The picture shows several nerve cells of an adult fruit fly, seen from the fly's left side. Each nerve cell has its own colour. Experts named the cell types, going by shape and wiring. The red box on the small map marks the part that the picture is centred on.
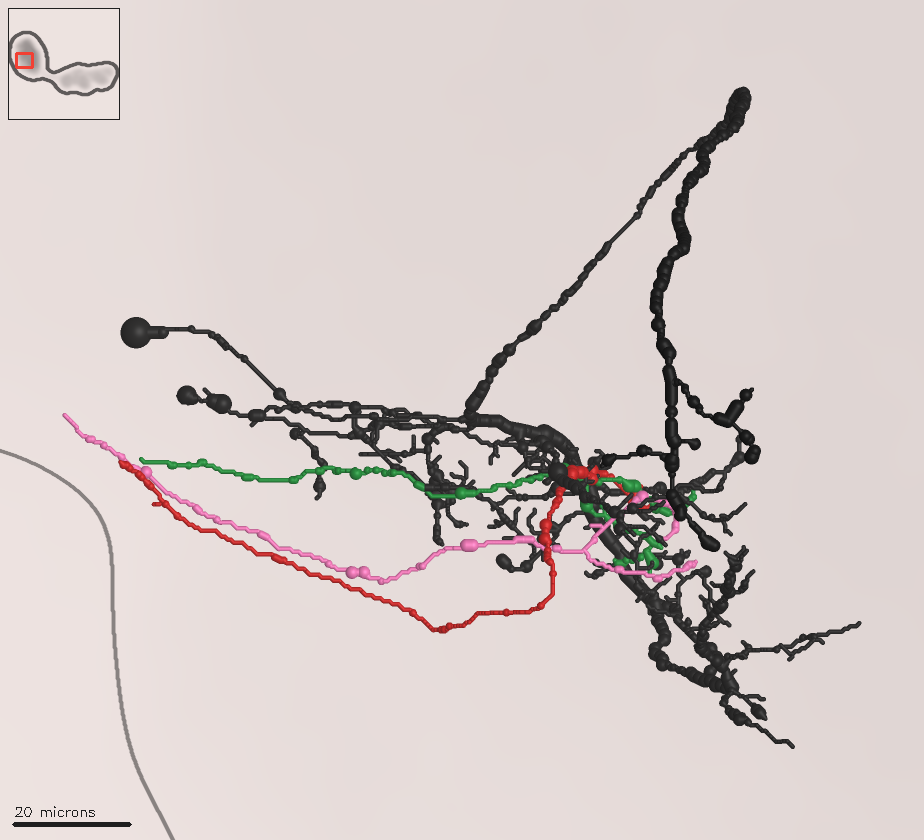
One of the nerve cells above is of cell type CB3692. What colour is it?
black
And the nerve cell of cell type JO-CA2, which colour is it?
green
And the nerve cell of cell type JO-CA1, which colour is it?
red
